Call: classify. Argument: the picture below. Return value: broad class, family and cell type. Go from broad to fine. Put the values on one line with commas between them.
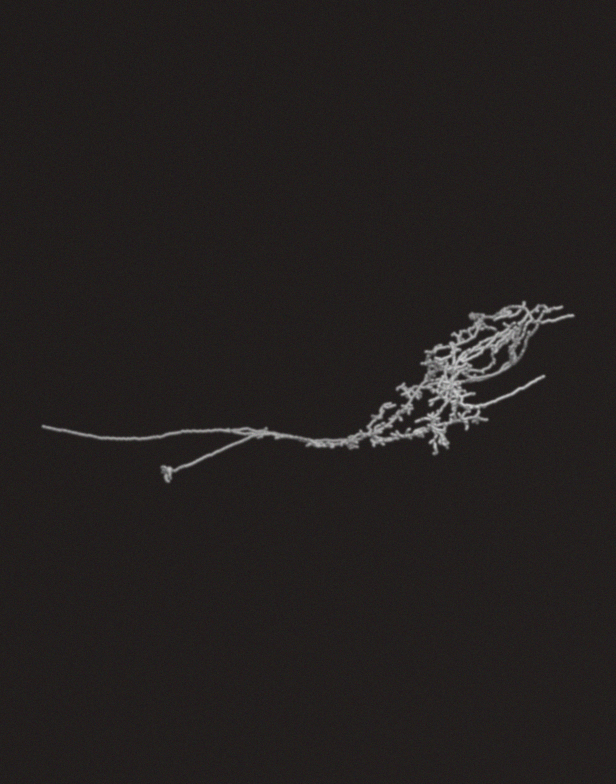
ascending neuron, hemilineage 08B, AN08B035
